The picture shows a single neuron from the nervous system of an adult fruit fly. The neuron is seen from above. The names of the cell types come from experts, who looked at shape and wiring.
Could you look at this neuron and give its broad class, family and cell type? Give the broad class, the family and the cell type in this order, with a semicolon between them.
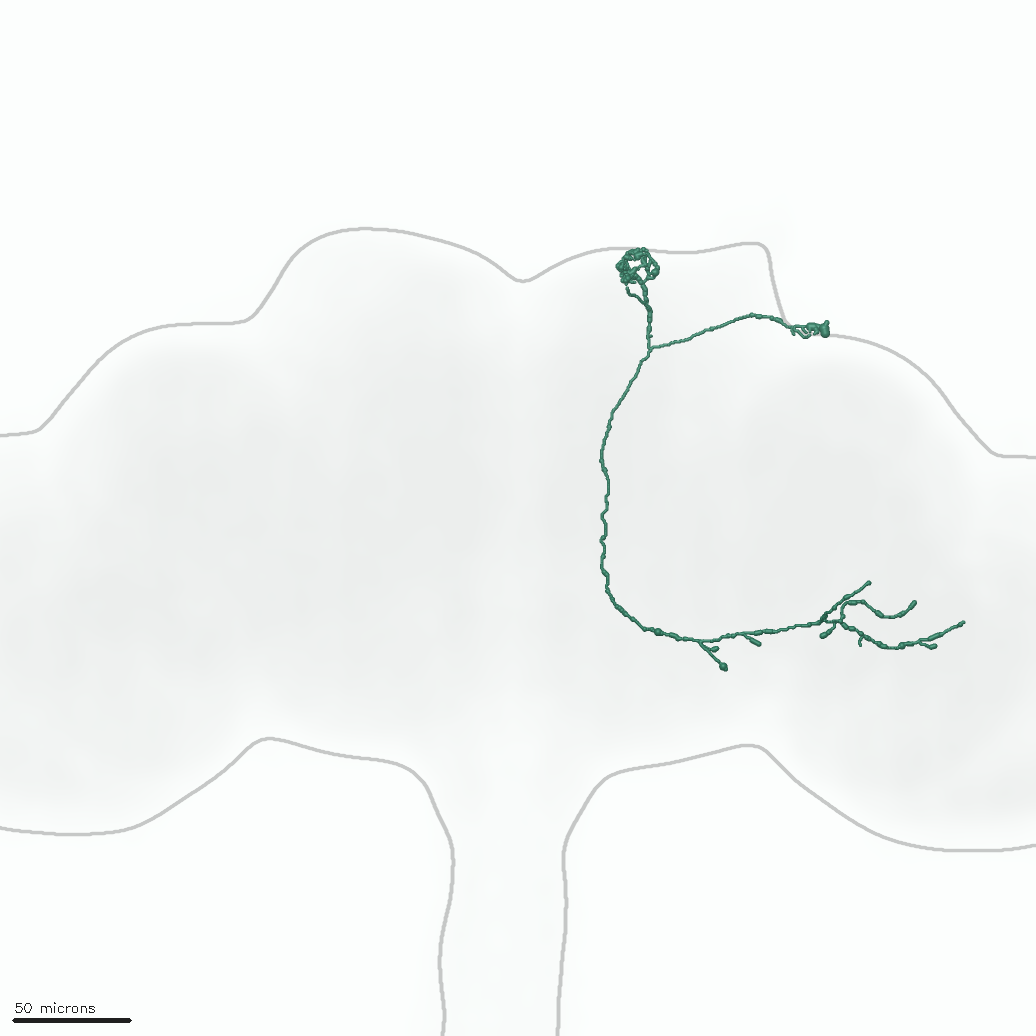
central-brain intrinsic neuron; hemilineage ALl1_ventral; DA2_lPN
